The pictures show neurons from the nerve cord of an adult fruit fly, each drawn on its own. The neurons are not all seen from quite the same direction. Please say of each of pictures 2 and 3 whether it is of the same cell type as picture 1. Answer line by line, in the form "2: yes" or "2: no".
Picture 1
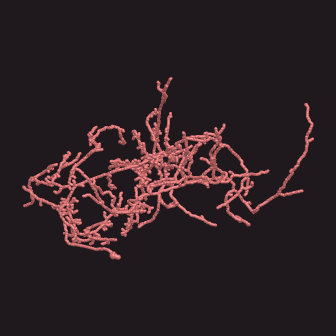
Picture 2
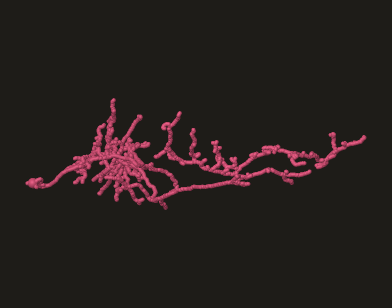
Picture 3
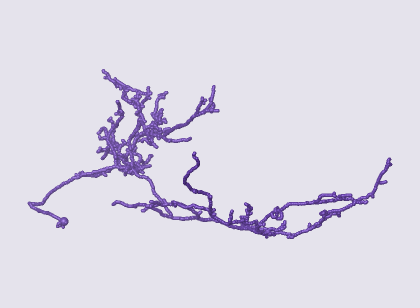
2: no
3: no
